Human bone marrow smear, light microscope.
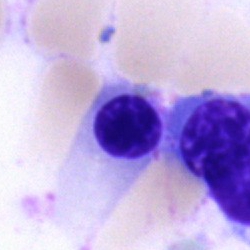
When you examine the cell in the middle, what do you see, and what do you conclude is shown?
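Starting with the nucleus, its chromatin is dense and dark purple, broken by only a few faint lighter patches. Next come nucleoli, and none can be made out. Turning to the cytoplasm, it is pale blue. Last, granules: the cytoplasm shows none. This cell is an erythroblast.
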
